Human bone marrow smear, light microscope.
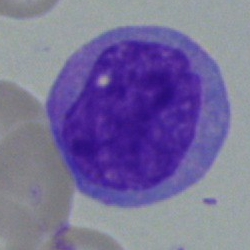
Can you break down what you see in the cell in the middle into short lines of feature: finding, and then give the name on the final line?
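Outline: round, smooth, no projections.
Nucleus: fills most of the cell, sits toward the left.
Cytoplasm: no visible granules.
Neighbours: pale red cells against the left side.
Cell: monocyte.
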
